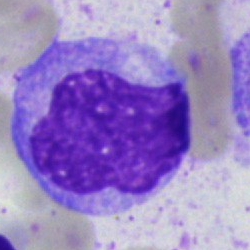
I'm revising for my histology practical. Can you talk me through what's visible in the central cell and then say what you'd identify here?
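Nuclear outline irregular and bumpy, with shallow notches. Cytoplasmic rim wider on left than right. No distinct granules; no vacuoles. Cell: monocyte.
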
